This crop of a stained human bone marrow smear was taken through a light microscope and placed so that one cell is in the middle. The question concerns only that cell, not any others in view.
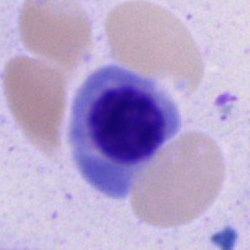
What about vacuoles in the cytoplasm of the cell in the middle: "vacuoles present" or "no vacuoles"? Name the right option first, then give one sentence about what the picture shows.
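No vacuoles. No vacuoles are visible in the cytoplasm.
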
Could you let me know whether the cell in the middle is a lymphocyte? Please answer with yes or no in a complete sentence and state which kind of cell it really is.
No, the cell in the middle is categorised as an erythroblast, not a lymphocyte.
